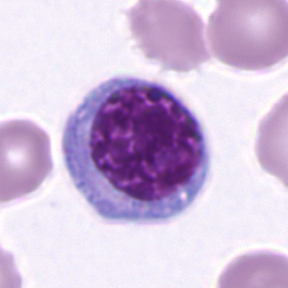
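Plasma cell at the centre of the picture. You can see the cytoplasm making a rim around the nucleus, widest on its lower left side. The chromatin is coarsely clumped into dark purple patches with paler streaks between them. There are no coarse granules in the cytoplasm, and the surface of this plasma cell has no projections.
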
